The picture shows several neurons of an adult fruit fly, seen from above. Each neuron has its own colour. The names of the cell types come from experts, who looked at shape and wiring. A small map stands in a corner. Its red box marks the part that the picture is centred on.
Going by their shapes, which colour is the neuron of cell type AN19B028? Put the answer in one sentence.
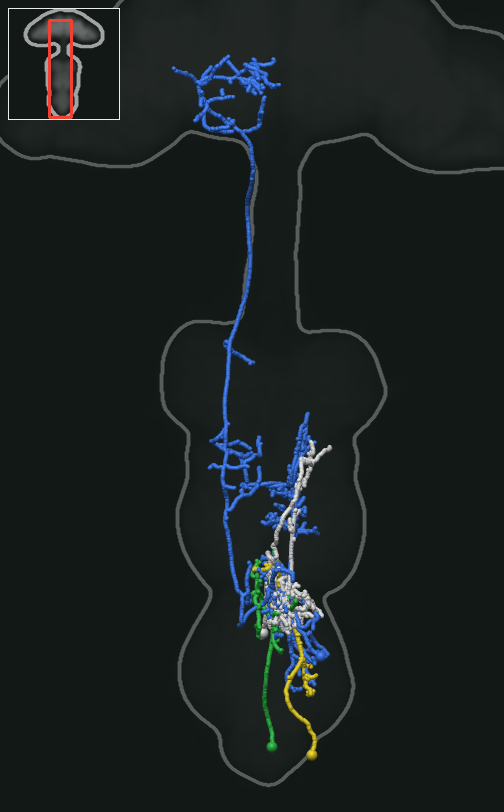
The colour is blue.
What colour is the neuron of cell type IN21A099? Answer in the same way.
The colour is yellow.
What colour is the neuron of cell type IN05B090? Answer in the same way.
The colour is green.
